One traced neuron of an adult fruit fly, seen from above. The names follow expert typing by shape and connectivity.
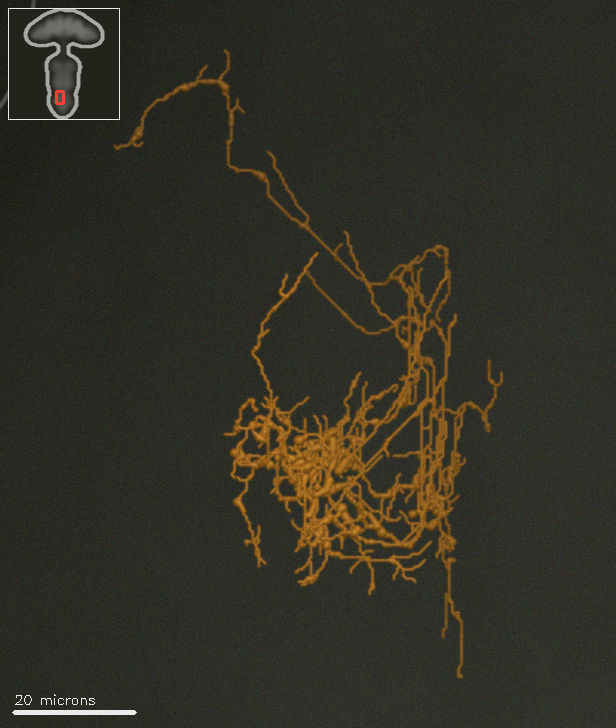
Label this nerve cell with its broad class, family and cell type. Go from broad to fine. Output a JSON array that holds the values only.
["nerve-cord intrinsic neuron", "hemilineage 14A", "IN14A020"]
